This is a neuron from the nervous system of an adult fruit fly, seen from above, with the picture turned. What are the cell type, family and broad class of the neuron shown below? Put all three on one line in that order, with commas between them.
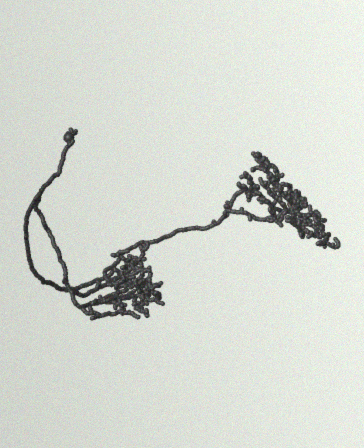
MeLo13, MeLo, optic-lobe intrinsic neuron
